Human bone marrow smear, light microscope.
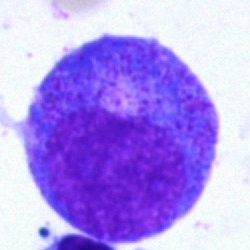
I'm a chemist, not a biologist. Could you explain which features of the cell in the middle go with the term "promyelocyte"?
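Knowing it is a promyelocyte, I look first at the cytoplasm: there is plenty of it, and it stains blue.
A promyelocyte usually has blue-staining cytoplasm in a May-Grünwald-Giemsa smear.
So that blue goes with the name.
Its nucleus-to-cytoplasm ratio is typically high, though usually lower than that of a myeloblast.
With this much cytoplasm, the ratio in this cell sits less easily with that. The nucleus lies in the lower part of the cell, and its chromatin is finely granular rather than coarsely clumped. Just above the nucleus, a pale clear zone lies in the cytoplasm.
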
